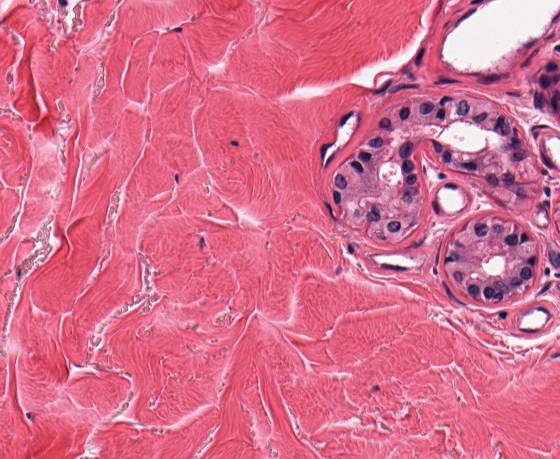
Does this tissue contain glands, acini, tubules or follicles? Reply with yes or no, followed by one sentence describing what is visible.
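Yes. A small cluster of round tubule cross-sections lies at the right edge of the field, in its upper half.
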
